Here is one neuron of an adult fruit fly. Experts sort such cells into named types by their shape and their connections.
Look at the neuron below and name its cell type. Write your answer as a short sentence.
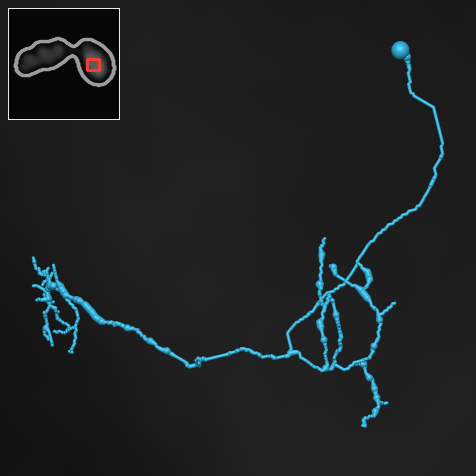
The cell type is LC12.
